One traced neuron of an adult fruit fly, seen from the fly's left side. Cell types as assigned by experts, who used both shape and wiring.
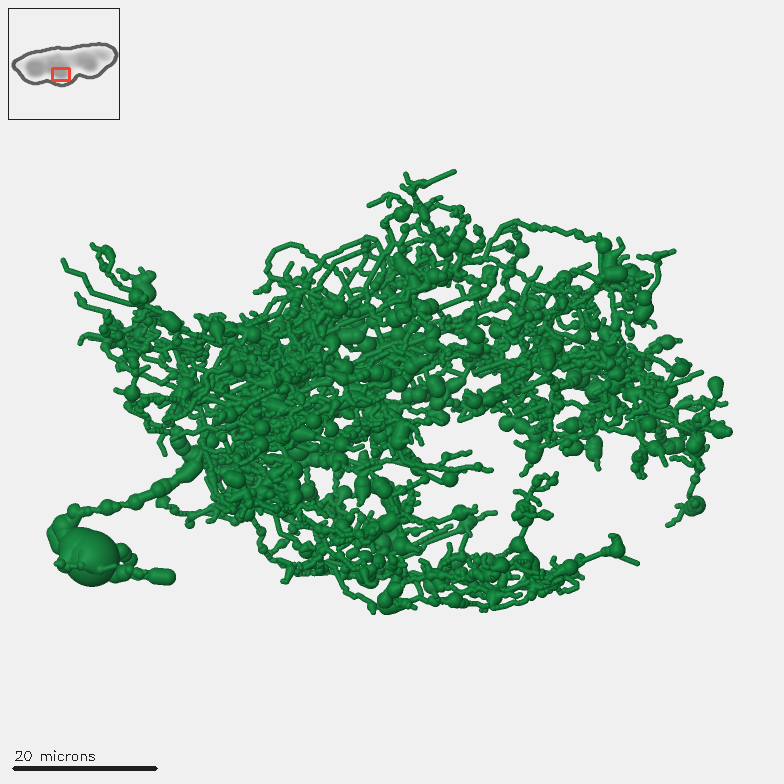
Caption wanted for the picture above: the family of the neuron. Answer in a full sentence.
The family is hemilineage 00A.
